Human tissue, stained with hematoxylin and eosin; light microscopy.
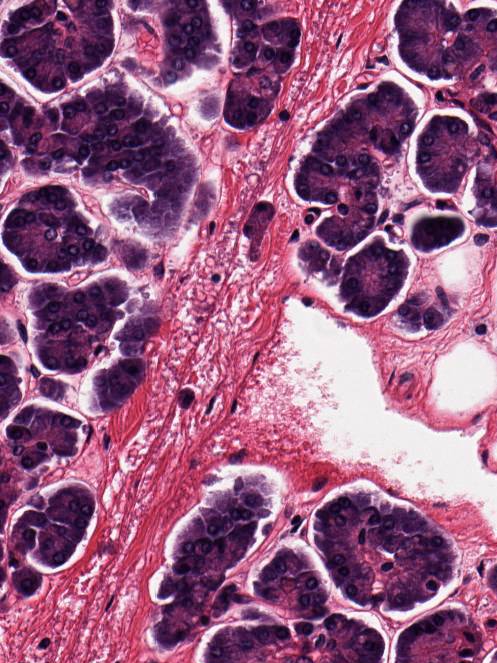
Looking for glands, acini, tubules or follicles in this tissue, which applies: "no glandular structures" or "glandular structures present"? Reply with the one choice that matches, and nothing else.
Glandular structures present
